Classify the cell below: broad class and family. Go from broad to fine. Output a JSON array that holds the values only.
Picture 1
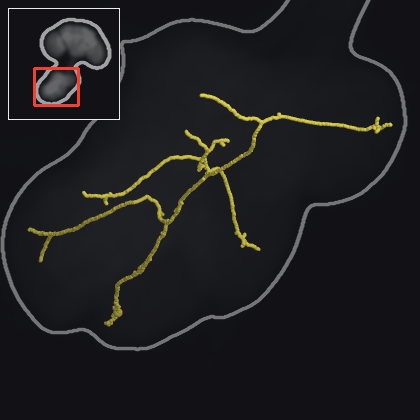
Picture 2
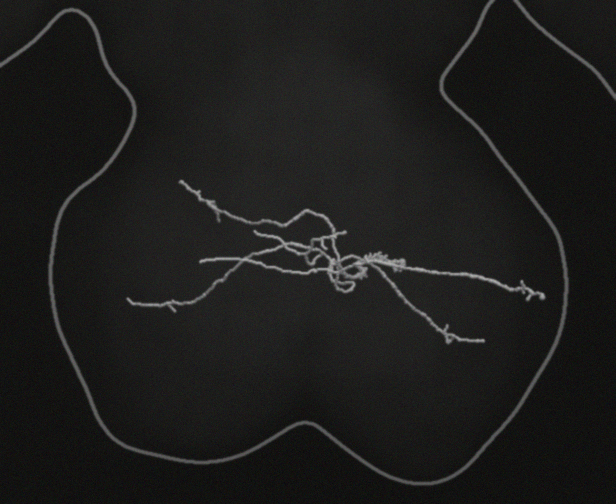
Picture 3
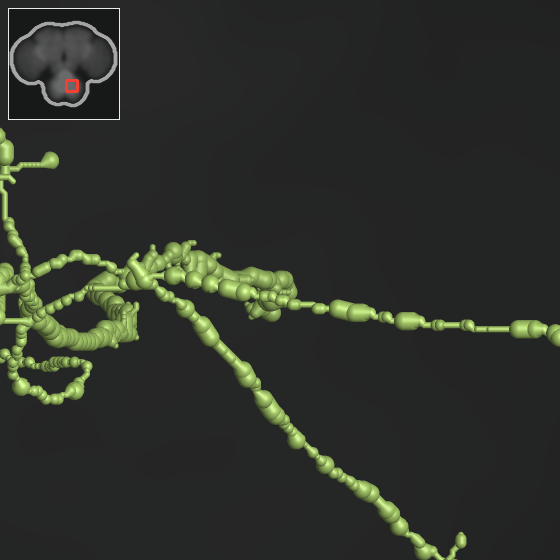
["sensory neuron entering the nerve cord", "class mechanosensory proprioceptive"]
